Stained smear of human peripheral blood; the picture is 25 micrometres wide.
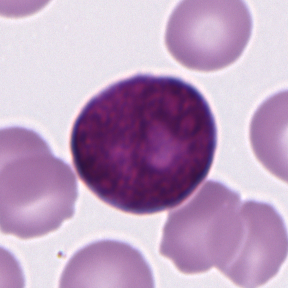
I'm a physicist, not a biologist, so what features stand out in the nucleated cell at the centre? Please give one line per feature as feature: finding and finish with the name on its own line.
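Cell size: about 13 micrometres across
Nucleus size: about 12 micrometres across
Nuclear outline: round, a single mass without lobes or indentations
Nuclear share: about 90% of the cell's area
Chromatin: deep purple
Cytoplasm: very thin rim at the edge of the nucleus
Surface: no projections
Name: myeloblast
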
